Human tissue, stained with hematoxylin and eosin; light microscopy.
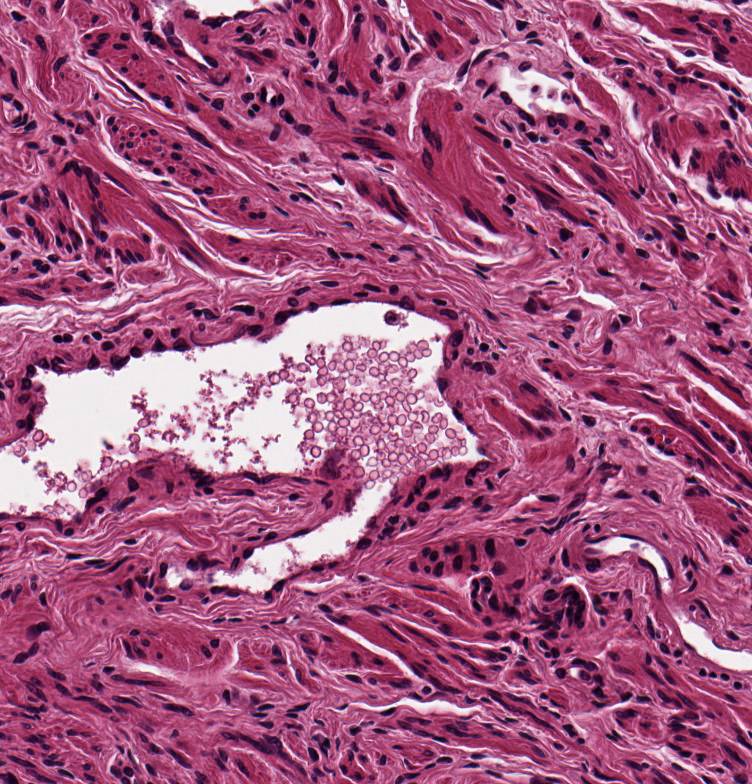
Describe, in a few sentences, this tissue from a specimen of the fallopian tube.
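An irregular vascular lumen, elongated horizontally, extends from the left edge to the centre of the field. Its red blood cells gather mainly in the right part. Flattened endothelial cells line the lumen, and there is no glandular epithelium. No fat cells are seen.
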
